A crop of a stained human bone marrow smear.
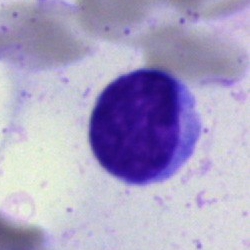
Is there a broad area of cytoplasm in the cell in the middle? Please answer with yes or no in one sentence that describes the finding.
No, a narrow rim is all the cytoplasm this cell has.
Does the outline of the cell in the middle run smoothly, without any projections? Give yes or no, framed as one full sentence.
Yes, what bounds this cell is a smooth, even outline.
